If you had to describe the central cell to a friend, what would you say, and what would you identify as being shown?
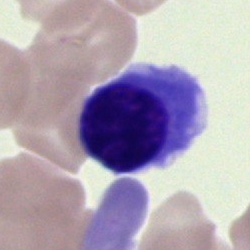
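Nucleus off-centre, displaced toward the left. Chromatin dense, staining very dark purple. Right cytoplasmic border irregular and slightly ruffled. No visible granules in the cytoplasm. Erythroblast.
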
